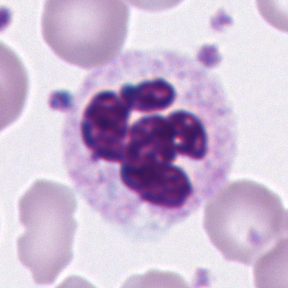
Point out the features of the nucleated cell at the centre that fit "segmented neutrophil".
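Look first at the chromatin: dark purple and coarsely clumped, just as it should be for a segmented neutrophil.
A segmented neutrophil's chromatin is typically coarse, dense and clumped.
Now the cytoplasm, which is abundant and pale pinkish-lilac, and that matches too.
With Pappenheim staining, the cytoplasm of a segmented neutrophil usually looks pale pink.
Through it you can see fine, small lilac granules scattered evenly, and the cell's outline is roughly round and smooth. I can't find anything here that sits against the name.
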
